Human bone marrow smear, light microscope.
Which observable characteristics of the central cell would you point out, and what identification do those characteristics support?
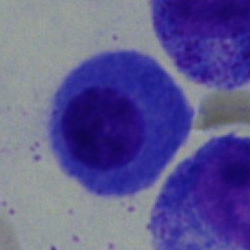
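Outline roughly round; right edge slightly angular. Nuclear chromatin dark purple, dense, fairly even. Cytoplasm without visible granules or vacuoles. Cell: plasma cell.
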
